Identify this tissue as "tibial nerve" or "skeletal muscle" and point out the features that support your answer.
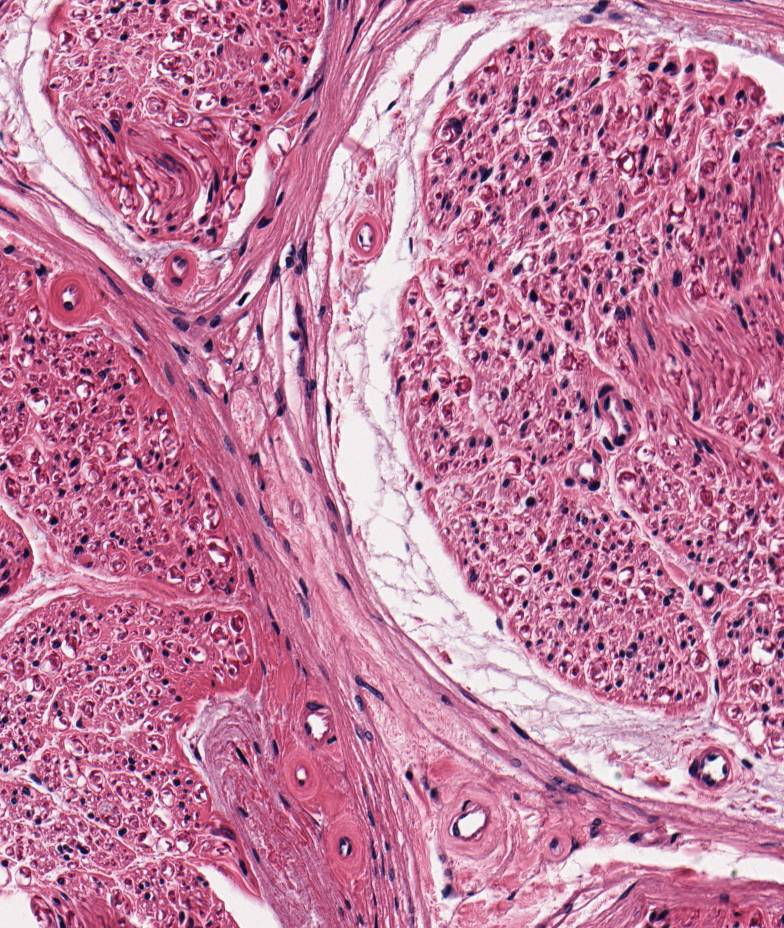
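Tibial nerve. Several rounded fascicles are separated by connective tissue, the largest filling most of the right half. Most fibres are cut across as small round profiles, many with a pale ring around a central pink dot. A thin sheath of flattened pink layers edges each fascicle.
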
